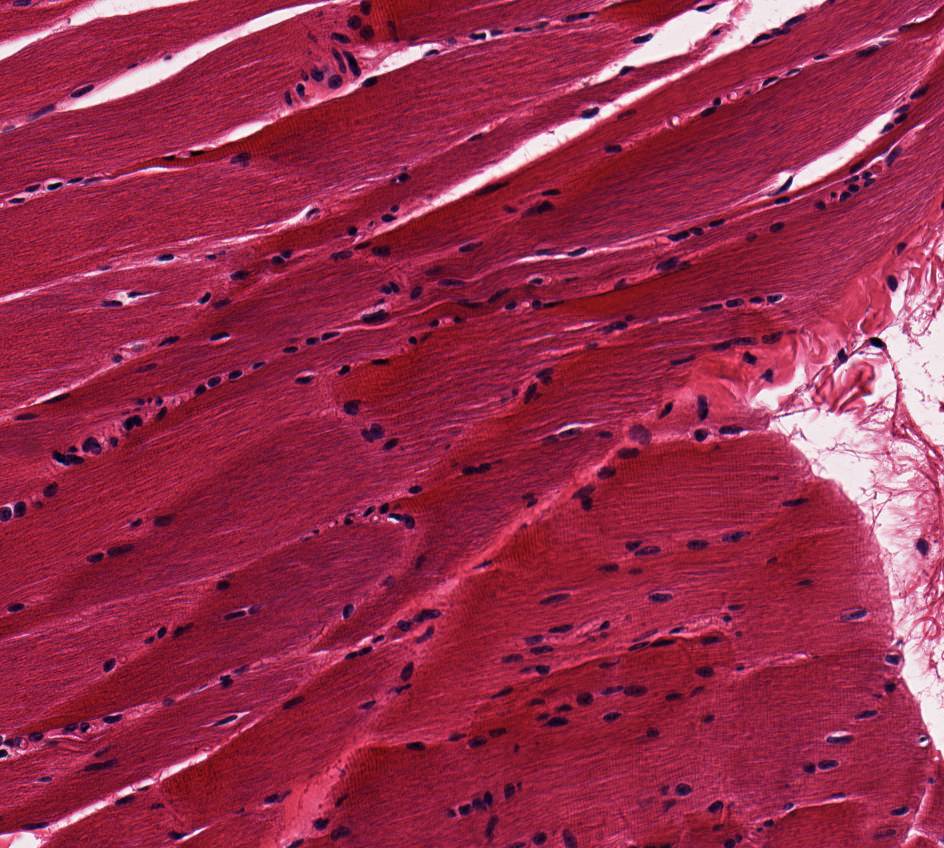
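Skeletal muscle. Notice the dark, elongated nuclei at the fibre edges, just beneath the surfaces; fine transverse striations show best at lower right. No fat cells lie among the fibres. At the right edge is loose, wispy pale-pink connective tissue with open white spaces.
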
